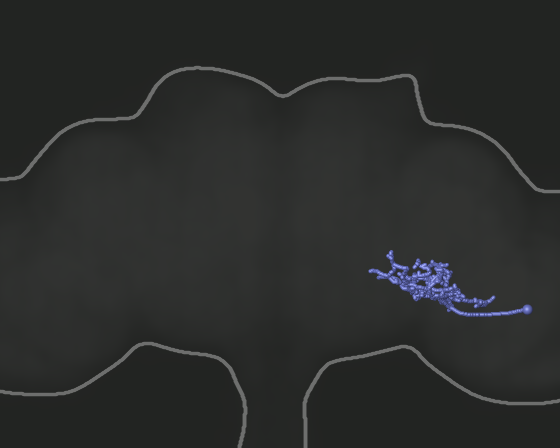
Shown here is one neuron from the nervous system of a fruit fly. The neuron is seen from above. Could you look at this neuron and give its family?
hemilineage SLPp&v1_posterior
